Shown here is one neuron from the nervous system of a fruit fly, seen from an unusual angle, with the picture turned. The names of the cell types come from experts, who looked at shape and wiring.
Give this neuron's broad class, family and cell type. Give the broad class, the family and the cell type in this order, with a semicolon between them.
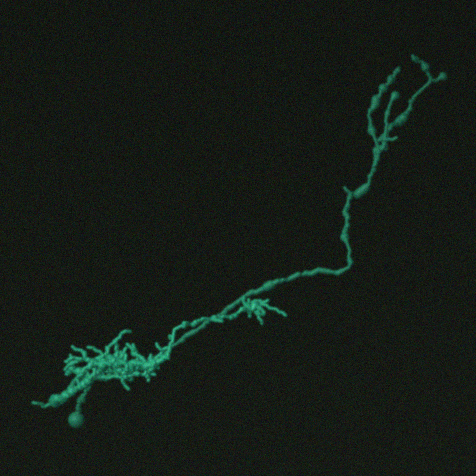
visual projection neuron; LLPC; LLPC2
